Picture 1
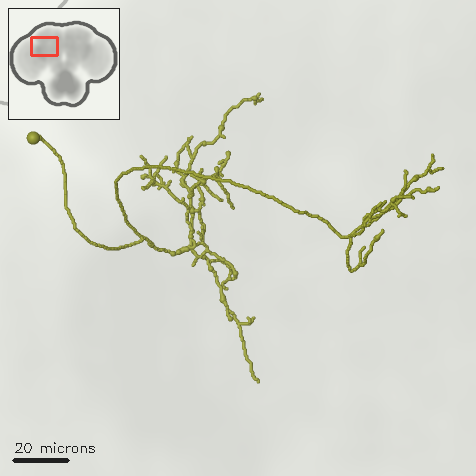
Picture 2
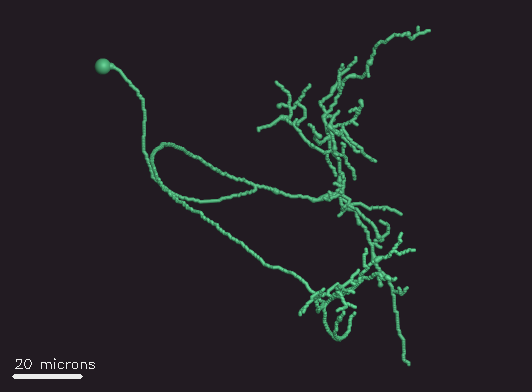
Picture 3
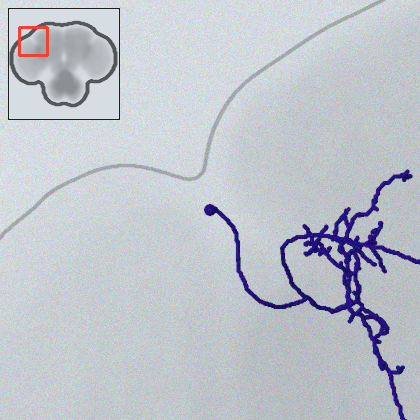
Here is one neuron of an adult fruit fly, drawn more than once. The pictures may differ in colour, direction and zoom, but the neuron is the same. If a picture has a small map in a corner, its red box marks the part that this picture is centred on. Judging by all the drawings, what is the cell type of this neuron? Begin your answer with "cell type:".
cell type: PLP042_b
